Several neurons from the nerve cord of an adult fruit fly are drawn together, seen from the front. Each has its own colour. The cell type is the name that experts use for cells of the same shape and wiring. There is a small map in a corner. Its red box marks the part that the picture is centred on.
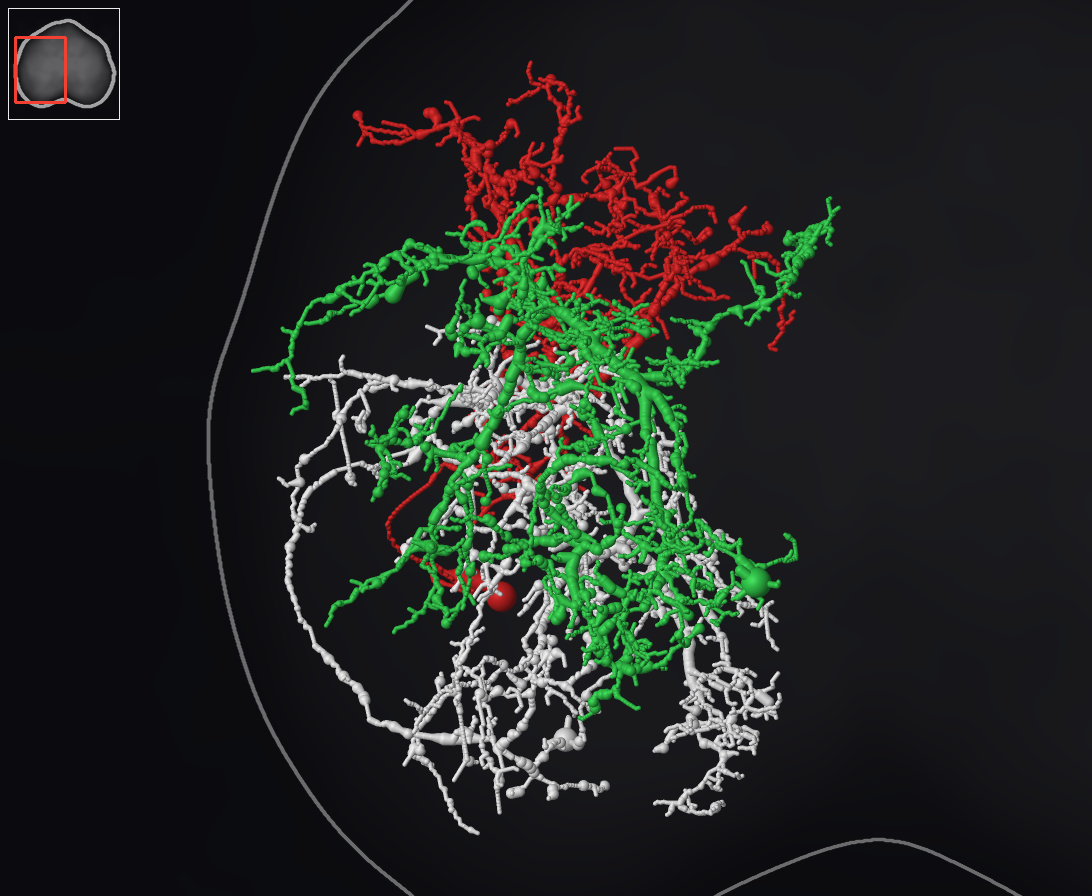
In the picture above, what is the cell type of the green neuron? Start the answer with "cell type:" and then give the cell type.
cell type: INXXX468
